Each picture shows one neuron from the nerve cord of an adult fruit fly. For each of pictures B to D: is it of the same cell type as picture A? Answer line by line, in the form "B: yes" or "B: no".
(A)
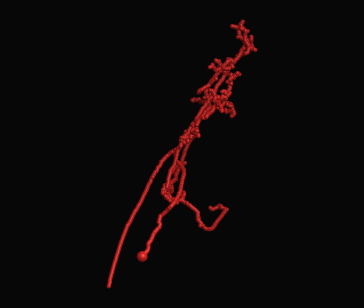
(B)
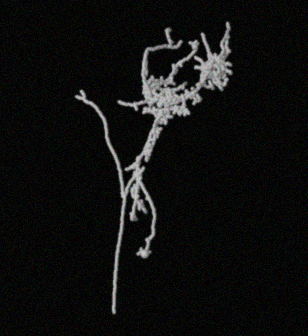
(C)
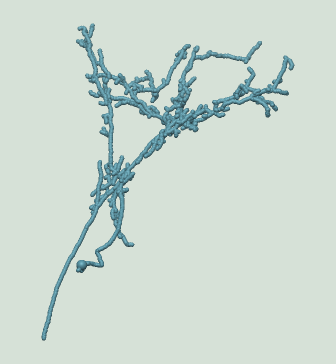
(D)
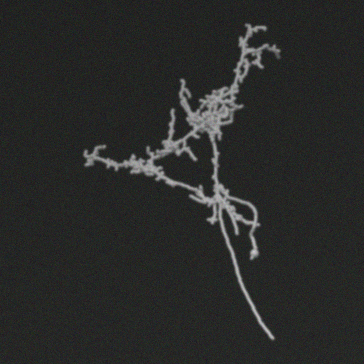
B: no
C: no
D: no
